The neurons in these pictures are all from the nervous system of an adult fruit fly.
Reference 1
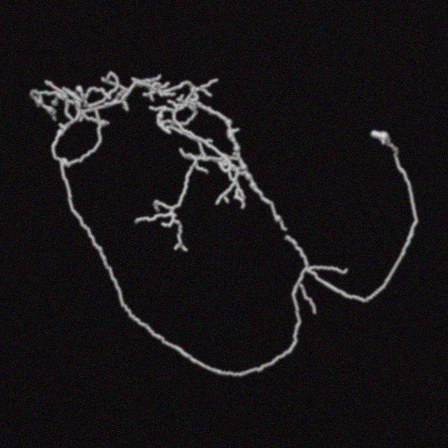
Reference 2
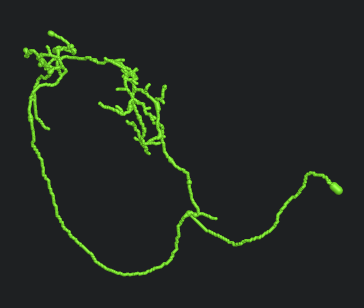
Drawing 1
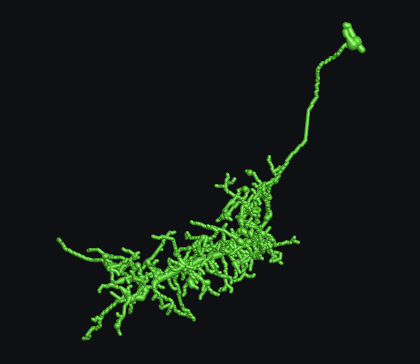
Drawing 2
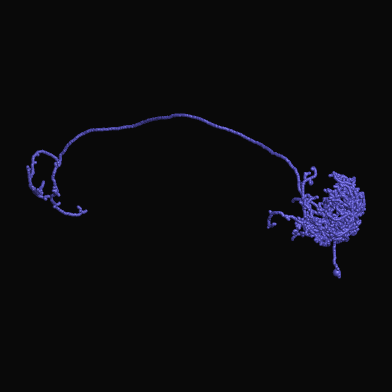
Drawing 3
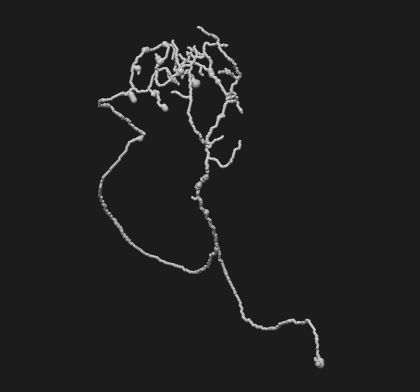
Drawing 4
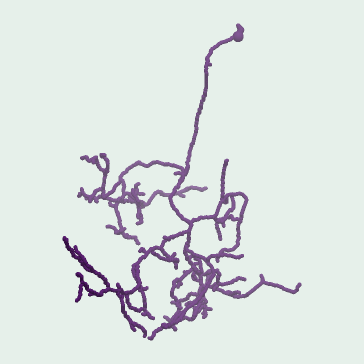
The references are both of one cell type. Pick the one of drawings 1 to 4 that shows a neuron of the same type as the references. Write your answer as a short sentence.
The neuron in drawing 3 is of the same cell type.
